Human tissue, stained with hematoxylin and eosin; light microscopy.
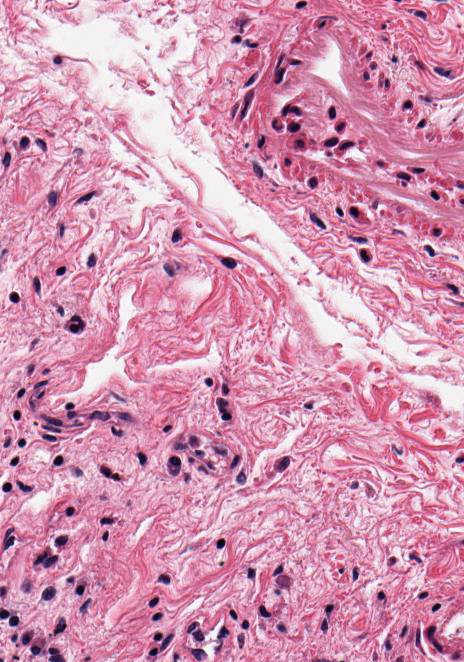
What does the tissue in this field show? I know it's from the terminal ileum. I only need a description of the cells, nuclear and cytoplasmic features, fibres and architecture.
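Looking at the pink collagen fibres, I notice they are wavy and head in many directions rather than lining up in one bundle. The cells seem scattered and fibroblast-like, with small, dark nuclei ranging from oval to spindle-shaped. I find no fat cells in the field.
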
